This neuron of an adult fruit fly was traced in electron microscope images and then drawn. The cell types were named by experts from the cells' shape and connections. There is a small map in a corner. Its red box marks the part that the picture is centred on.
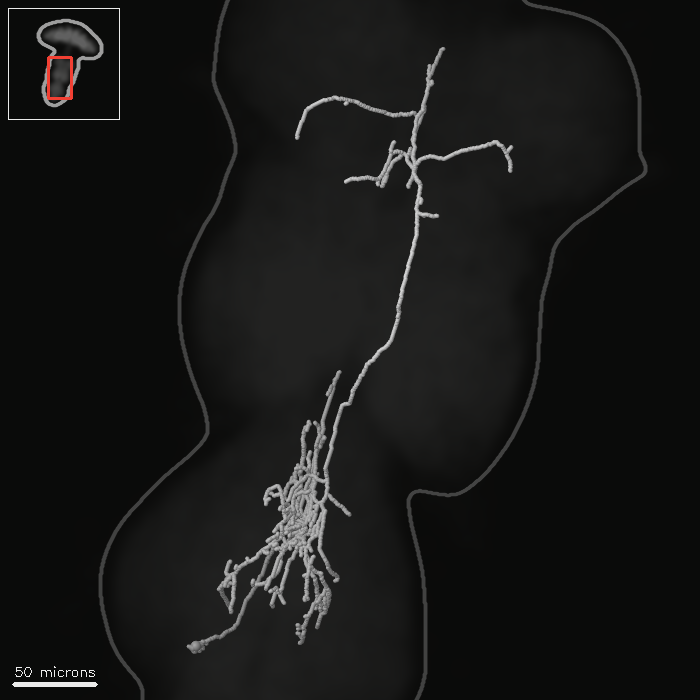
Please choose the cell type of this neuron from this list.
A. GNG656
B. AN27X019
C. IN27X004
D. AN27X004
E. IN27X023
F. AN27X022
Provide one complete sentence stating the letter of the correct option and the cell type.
Regarding cell type, the neuron matches IN27X023, option E.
